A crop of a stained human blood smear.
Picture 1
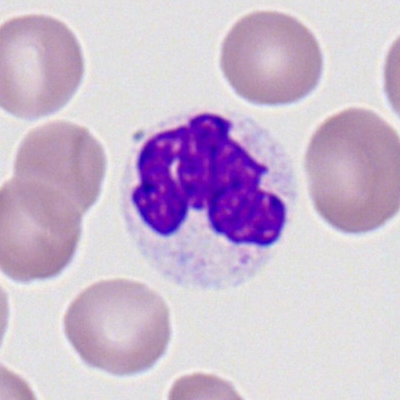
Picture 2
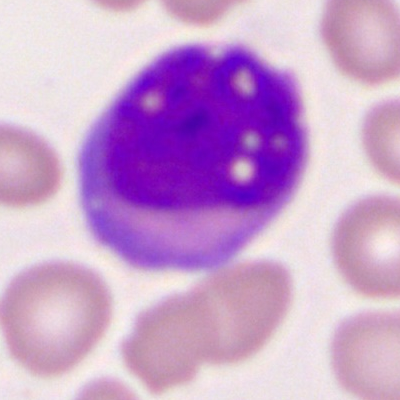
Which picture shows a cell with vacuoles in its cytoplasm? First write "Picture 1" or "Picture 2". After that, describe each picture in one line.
Picture 2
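Picture 1: No vacuoles are seen in the cytoplasm.
Picture 2: Several small clear round vacuoles lie over the upper right part of the cell.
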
